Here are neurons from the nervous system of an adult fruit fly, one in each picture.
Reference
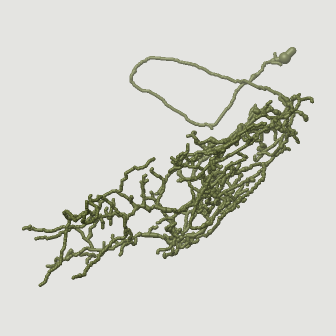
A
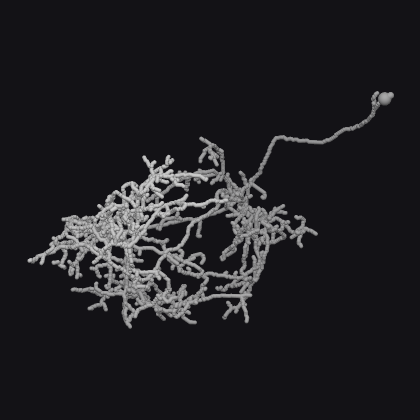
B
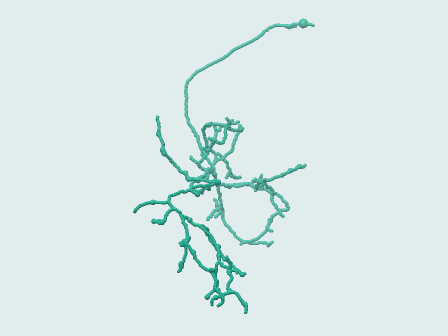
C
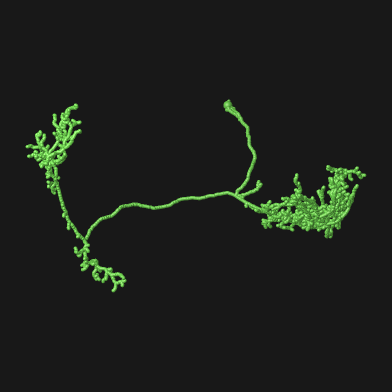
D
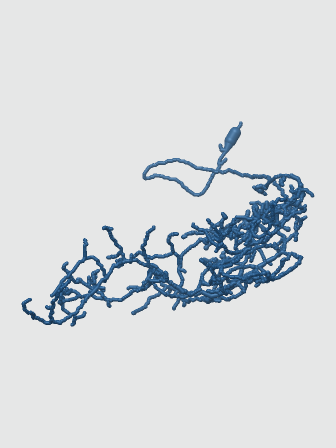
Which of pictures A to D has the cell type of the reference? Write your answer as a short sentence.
Picture D shows a neuron of the same cell type.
